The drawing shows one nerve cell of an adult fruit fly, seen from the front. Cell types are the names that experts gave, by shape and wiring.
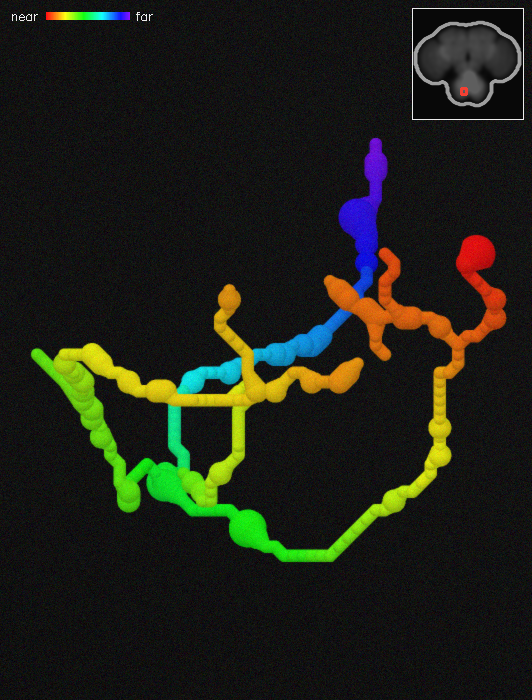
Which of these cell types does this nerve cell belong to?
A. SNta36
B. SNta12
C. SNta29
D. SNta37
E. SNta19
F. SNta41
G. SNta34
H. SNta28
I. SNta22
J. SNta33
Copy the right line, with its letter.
A. SNta36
